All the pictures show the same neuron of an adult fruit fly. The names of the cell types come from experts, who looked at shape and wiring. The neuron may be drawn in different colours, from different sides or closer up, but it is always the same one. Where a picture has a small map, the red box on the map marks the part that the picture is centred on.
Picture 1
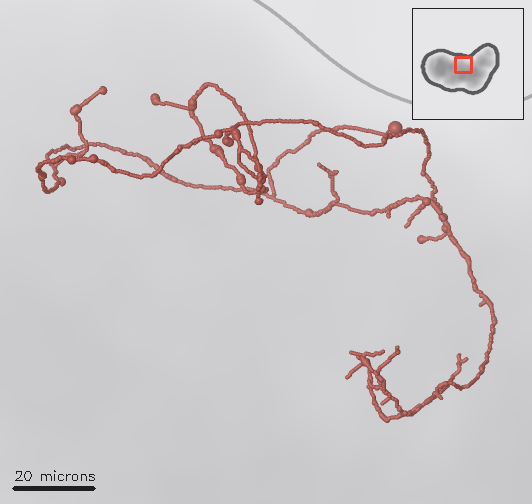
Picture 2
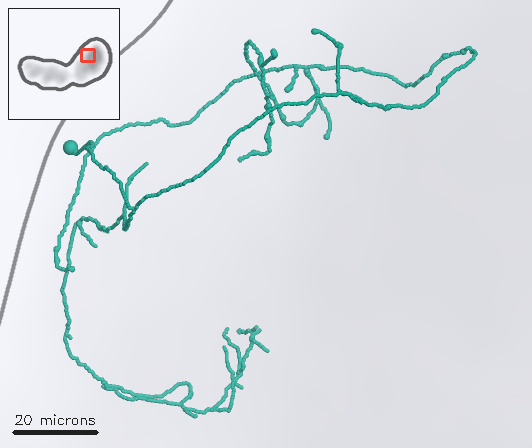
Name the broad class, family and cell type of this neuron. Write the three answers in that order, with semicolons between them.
central-brain intrinsic neuron; hemilineage DL1_dorsal; LHPV5b1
